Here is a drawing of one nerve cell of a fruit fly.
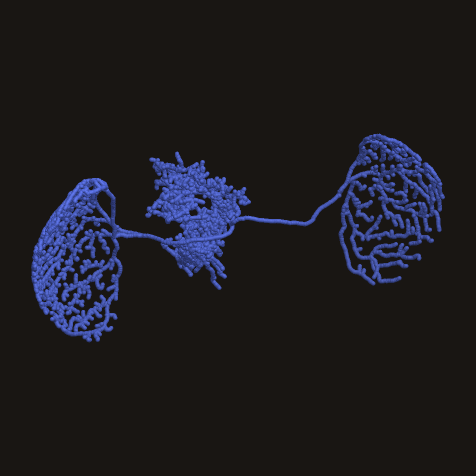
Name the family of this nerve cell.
MeVCMe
